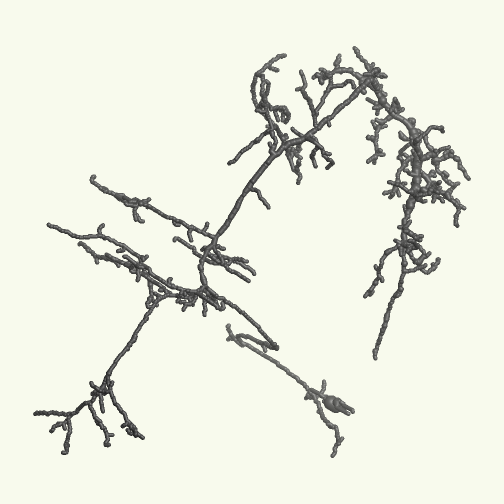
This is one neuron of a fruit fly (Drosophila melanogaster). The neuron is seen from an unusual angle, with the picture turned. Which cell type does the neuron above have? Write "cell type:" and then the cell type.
cell type: IN02A015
